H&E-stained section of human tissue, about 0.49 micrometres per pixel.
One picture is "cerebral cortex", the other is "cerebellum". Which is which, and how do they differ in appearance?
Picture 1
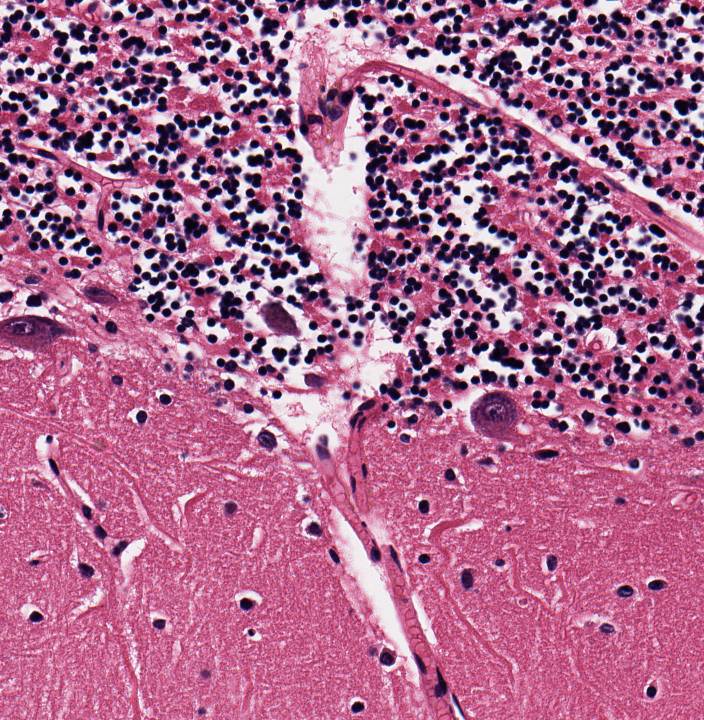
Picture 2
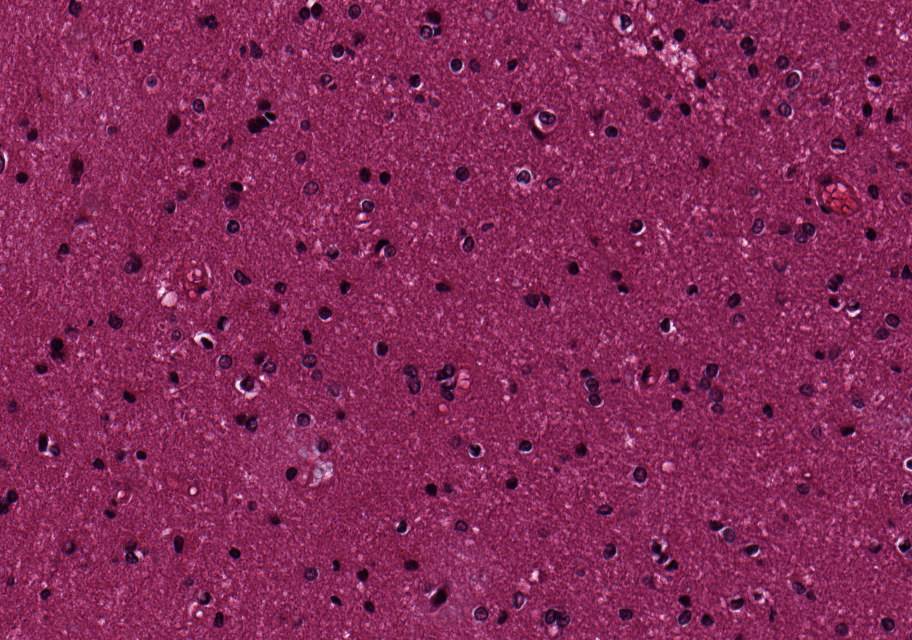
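Of the two, picture 1 is the cerebellum and picture 2 the cerebral cortex. The cerebellum has two layers: an upper half packed with small, round, dark nuclei with very scant cytoplasm, and a lower half of pale, finely fibrillar pink neuropil with sparse small nuclei. The cerebral cortex is a uniform, finely granular pink matrix speckled with tiny pale spaces, its cells scattered evenly and seen mostly as small dark nuclei, many in clear halos.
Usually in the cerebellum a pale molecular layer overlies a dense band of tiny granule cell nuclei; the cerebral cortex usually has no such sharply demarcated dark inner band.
At the right of the boundary, a large cerebellar neuron has a round nucleus with a distinct dark nucleolus.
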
